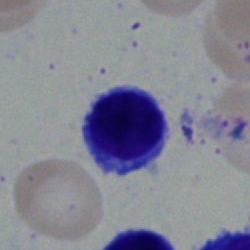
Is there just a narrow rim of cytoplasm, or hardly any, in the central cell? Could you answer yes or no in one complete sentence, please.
Yes, the nucleus of this cell fills most of it.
